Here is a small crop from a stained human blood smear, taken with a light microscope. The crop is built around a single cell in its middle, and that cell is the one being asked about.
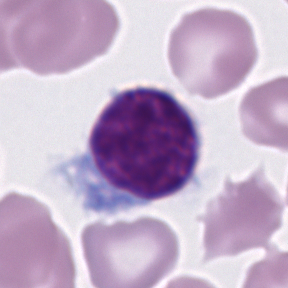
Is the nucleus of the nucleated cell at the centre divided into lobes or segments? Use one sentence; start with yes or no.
No, its nucleus is undivided, compact and round, oval or kidney-shaped.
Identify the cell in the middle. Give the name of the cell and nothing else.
hairy cell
